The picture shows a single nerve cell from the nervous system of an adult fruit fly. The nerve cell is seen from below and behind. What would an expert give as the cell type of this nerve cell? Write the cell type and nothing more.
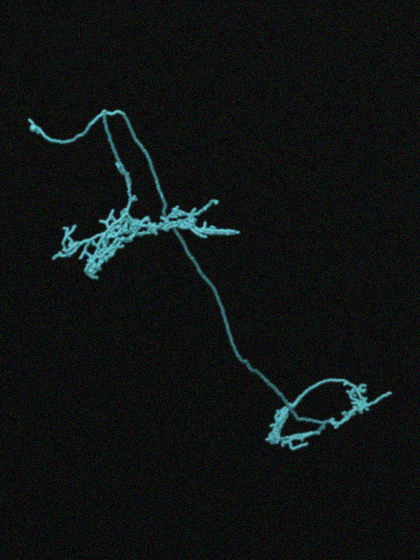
AN09B017a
